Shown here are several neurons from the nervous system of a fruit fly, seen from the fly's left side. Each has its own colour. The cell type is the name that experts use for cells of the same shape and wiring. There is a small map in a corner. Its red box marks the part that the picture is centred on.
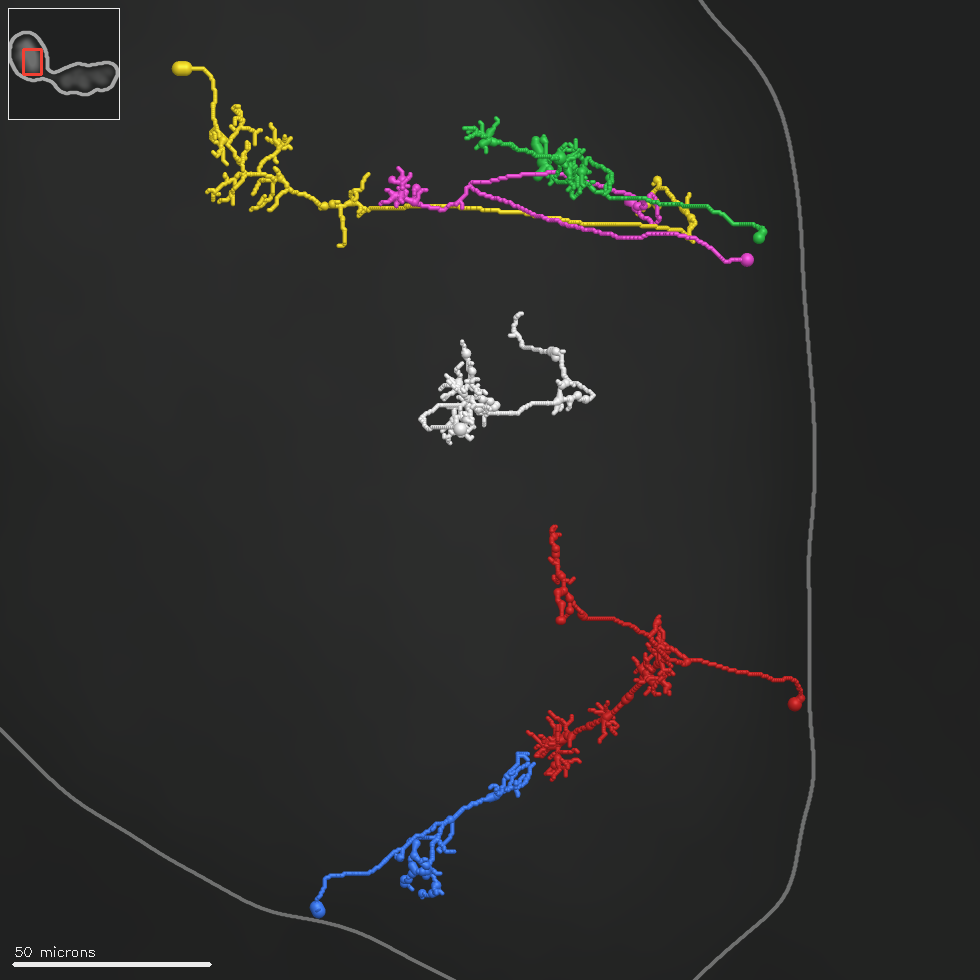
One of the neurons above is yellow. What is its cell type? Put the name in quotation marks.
"Tm12"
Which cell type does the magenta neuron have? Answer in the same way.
"T3"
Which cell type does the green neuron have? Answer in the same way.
"T2a"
